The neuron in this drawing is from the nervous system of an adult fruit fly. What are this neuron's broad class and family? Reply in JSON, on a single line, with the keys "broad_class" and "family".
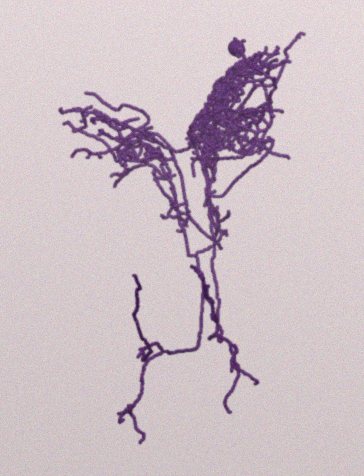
{"broad_class": "descending neuron", "family": "hemilineage SMPpv1"}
